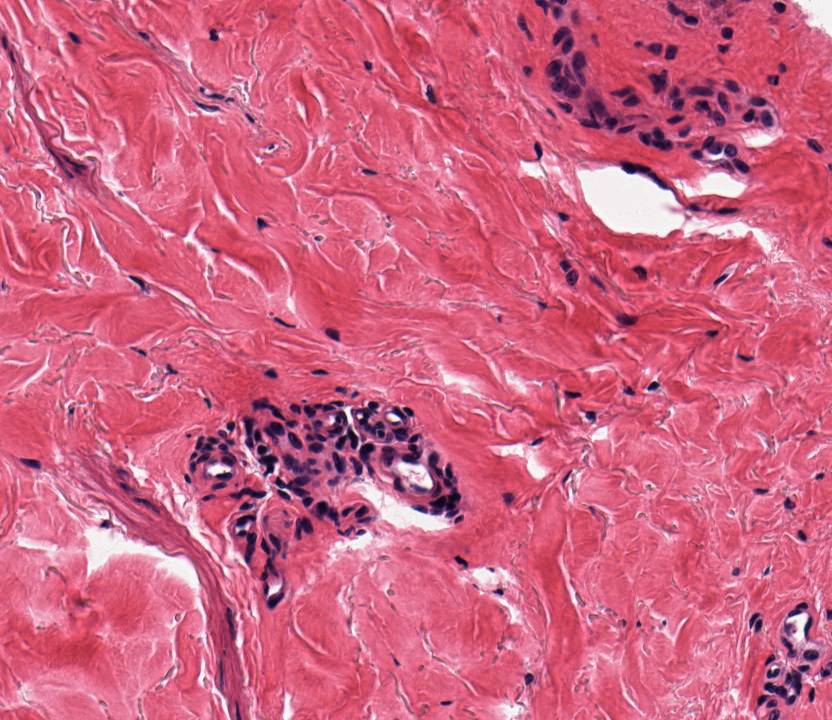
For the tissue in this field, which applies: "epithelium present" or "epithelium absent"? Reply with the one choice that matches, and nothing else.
Epithelium present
